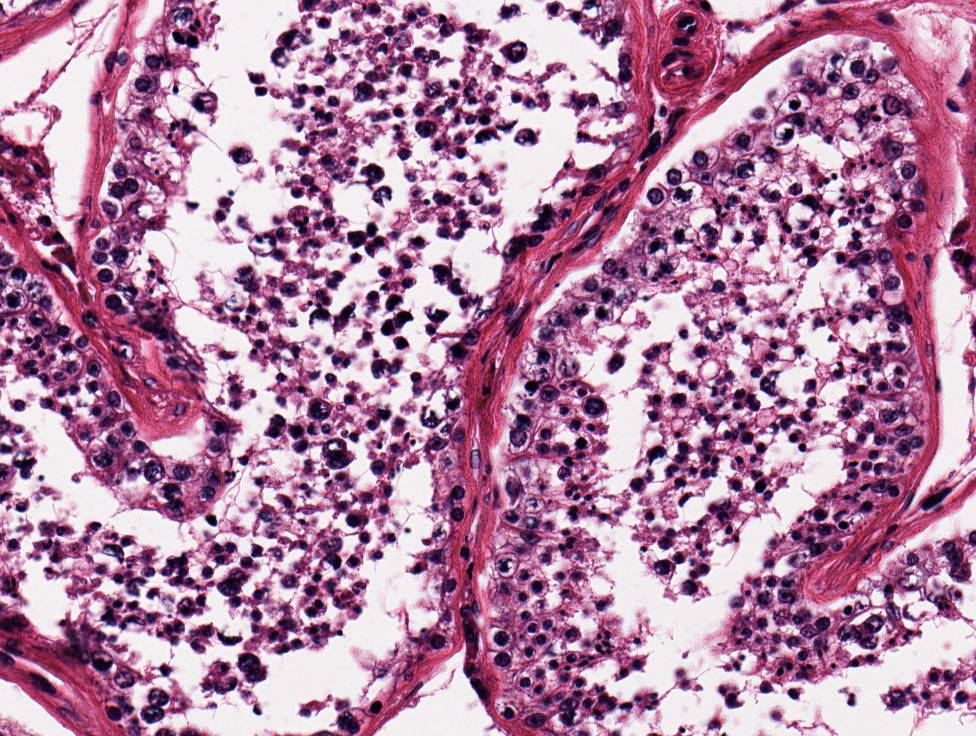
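Testis. Unit inner edges, especially right unit: large rounded cells with round dark nuclei, several deep. Toward centres: loosely scattered cells, no orderly layers. Upper centre-left unit: many small, very dark, condensed nuclei. Pink walls between units: elongated dark nuclei parallel to unit edges.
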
